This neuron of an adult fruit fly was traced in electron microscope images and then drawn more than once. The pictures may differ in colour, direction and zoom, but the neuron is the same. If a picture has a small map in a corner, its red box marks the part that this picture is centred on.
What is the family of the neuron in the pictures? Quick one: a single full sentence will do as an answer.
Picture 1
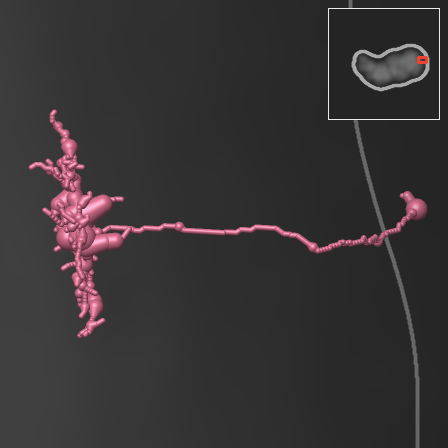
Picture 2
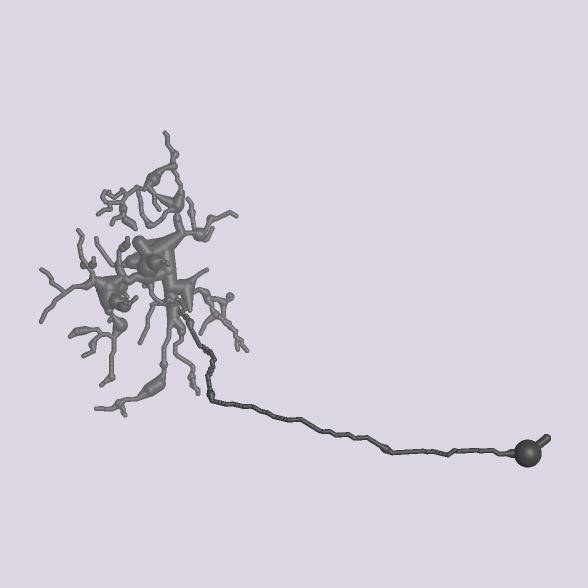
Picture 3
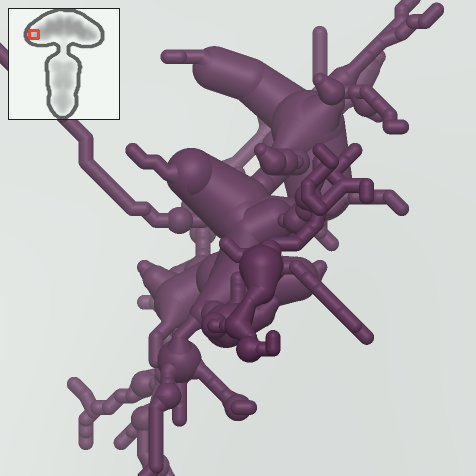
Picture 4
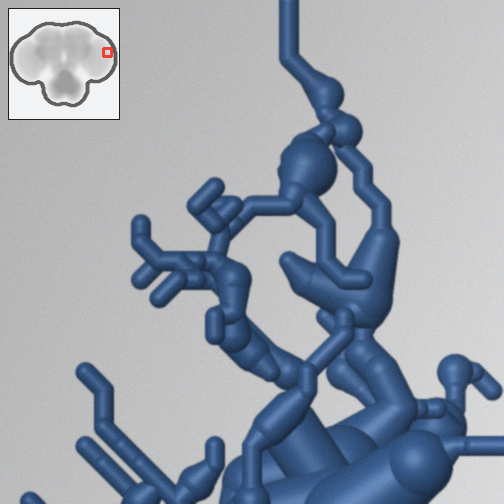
What the neuron belongs to is the family Dm.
